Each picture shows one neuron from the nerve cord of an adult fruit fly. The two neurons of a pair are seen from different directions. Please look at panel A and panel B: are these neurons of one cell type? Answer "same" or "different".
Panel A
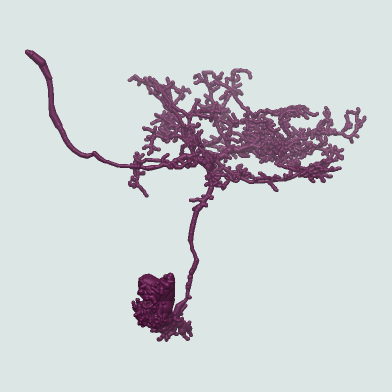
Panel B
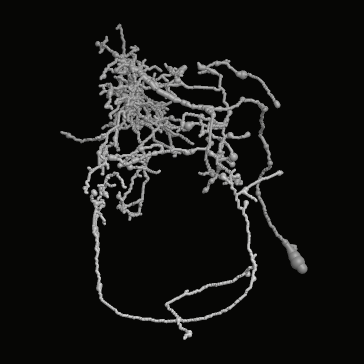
different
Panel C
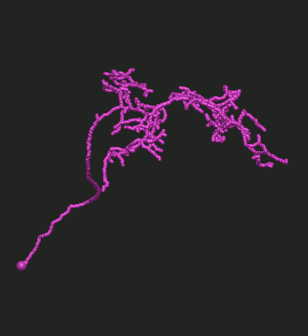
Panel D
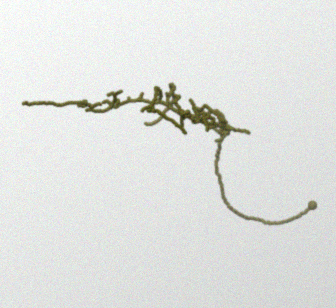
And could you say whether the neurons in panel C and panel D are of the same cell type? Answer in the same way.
different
